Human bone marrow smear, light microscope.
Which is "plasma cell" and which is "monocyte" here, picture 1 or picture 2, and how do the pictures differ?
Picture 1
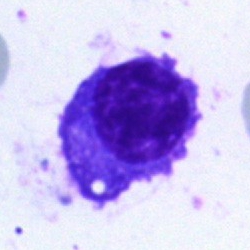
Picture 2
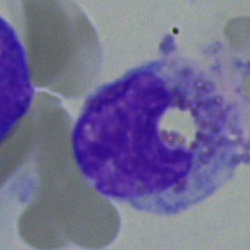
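Picture 1 is a plasma cell; picture 2 is a monocyte. Chromatin: picture 1 dark purple, dense and coarsely clumped; picture 2 deep purple, mottled with small paler patches.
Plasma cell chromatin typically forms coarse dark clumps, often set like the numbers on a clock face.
Cytoplasm: deep blue-purple in picture 1, with a wider rim on the lower left; pale blue-grey in picture 2.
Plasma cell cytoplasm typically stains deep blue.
Nucleus in picture 2: deep notch on the right side, filling the left part of the cell.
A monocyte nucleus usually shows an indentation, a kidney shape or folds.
Clear spaces: picture 1, a single small round vacuole near the lower left edge of the cytoplasm; picture 2, one large round clear space within the nuclear notch. Margins: picture 1 ragged with small knobbly blebs, outline roughly oval rather than sharply angular; picture 2 ragged on the right and upper side.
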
